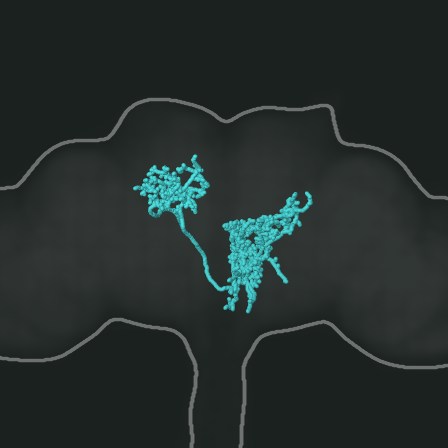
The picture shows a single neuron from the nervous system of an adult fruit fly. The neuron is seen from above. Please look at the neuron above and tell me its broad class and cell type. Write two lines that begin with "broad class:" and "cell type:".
broad class: central-brain intrinsic neuron
cell type: GNG515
